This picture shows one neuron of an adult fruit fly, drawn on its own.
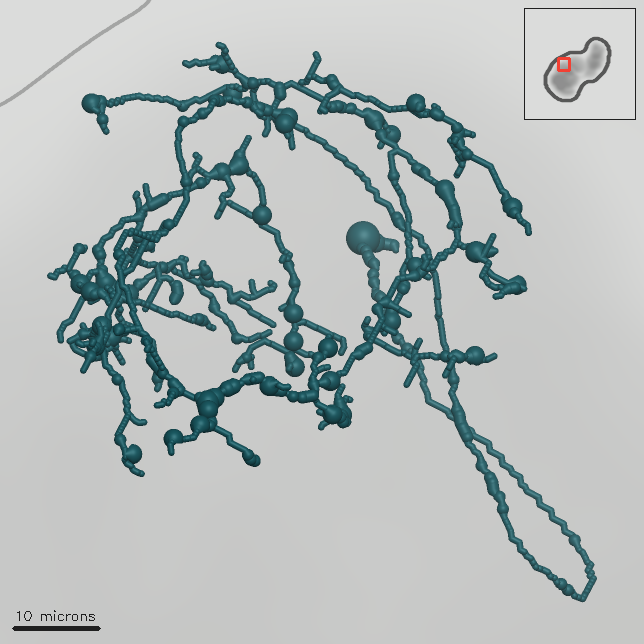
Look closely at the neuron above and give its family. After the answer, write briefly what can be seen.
Its family is hemilineage LHl4_dorsal. It is a central-brain intrinsic neuron. From top to bottom in the picture it spans about 65 microns. The picture shows dozens of branch ends.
